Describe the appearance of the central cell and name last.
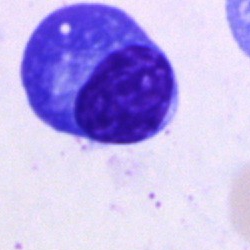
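Outline smoothly rounded to oval. Paler zone in cytoplasm immediately left of nucleus. No cytoplasmic granules. Single small round clear vacuole near upper left edge of cytoplasm. Plasma cell.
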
